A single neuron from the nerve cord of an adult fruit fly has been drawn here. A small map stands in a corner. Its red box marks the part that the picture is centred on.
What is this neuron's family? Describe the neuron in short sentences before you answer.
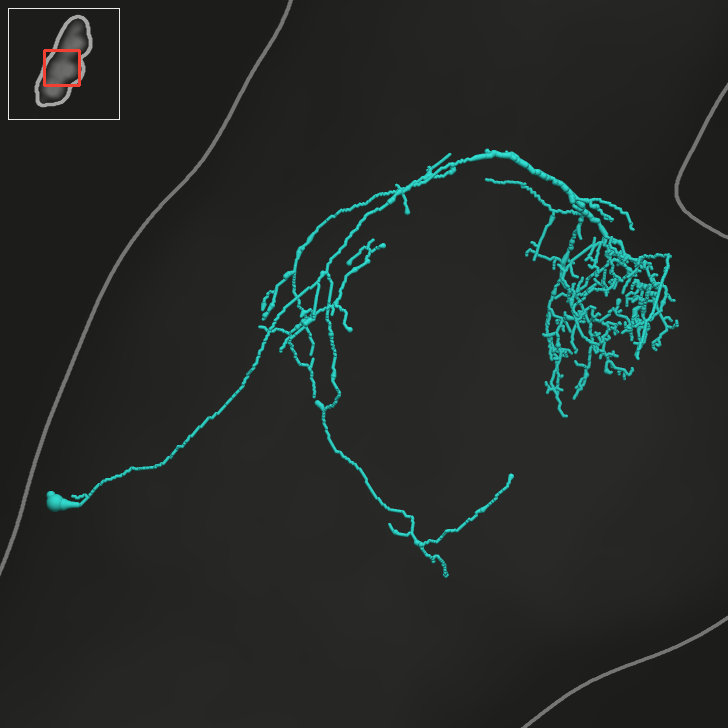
Dozens of branch ends can be seen. As drawn here it is wider than it is tall. Its broad class is nerve-cord intrinsic neuron. Its family is hemilineage 17A.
